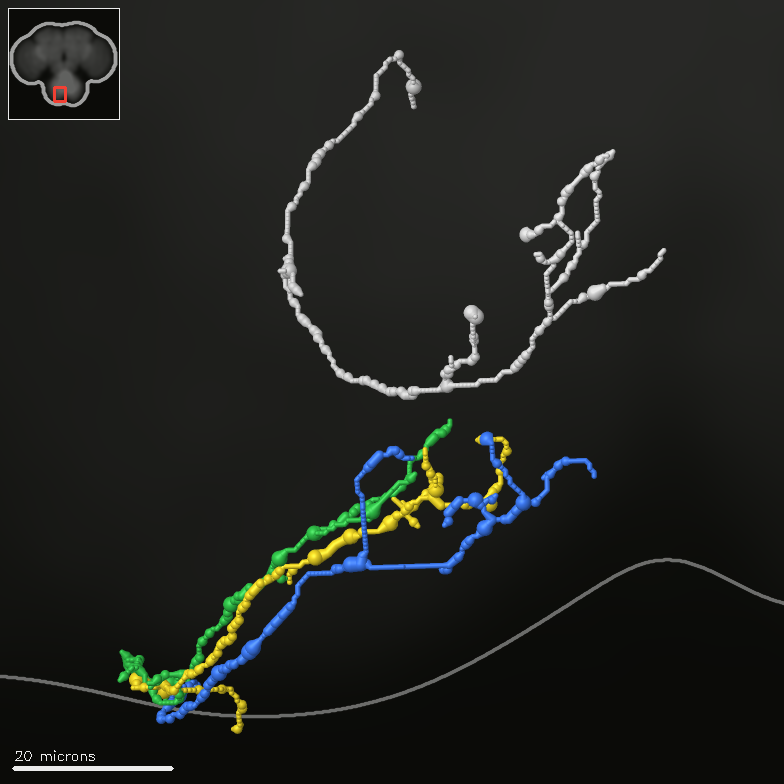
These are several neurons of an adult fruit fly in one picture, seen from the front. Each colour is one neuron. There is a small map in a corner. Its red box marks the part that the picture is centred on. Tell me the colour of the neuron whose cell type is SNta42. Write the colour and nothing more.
blue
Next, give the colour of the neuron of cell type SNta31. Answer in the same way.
green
